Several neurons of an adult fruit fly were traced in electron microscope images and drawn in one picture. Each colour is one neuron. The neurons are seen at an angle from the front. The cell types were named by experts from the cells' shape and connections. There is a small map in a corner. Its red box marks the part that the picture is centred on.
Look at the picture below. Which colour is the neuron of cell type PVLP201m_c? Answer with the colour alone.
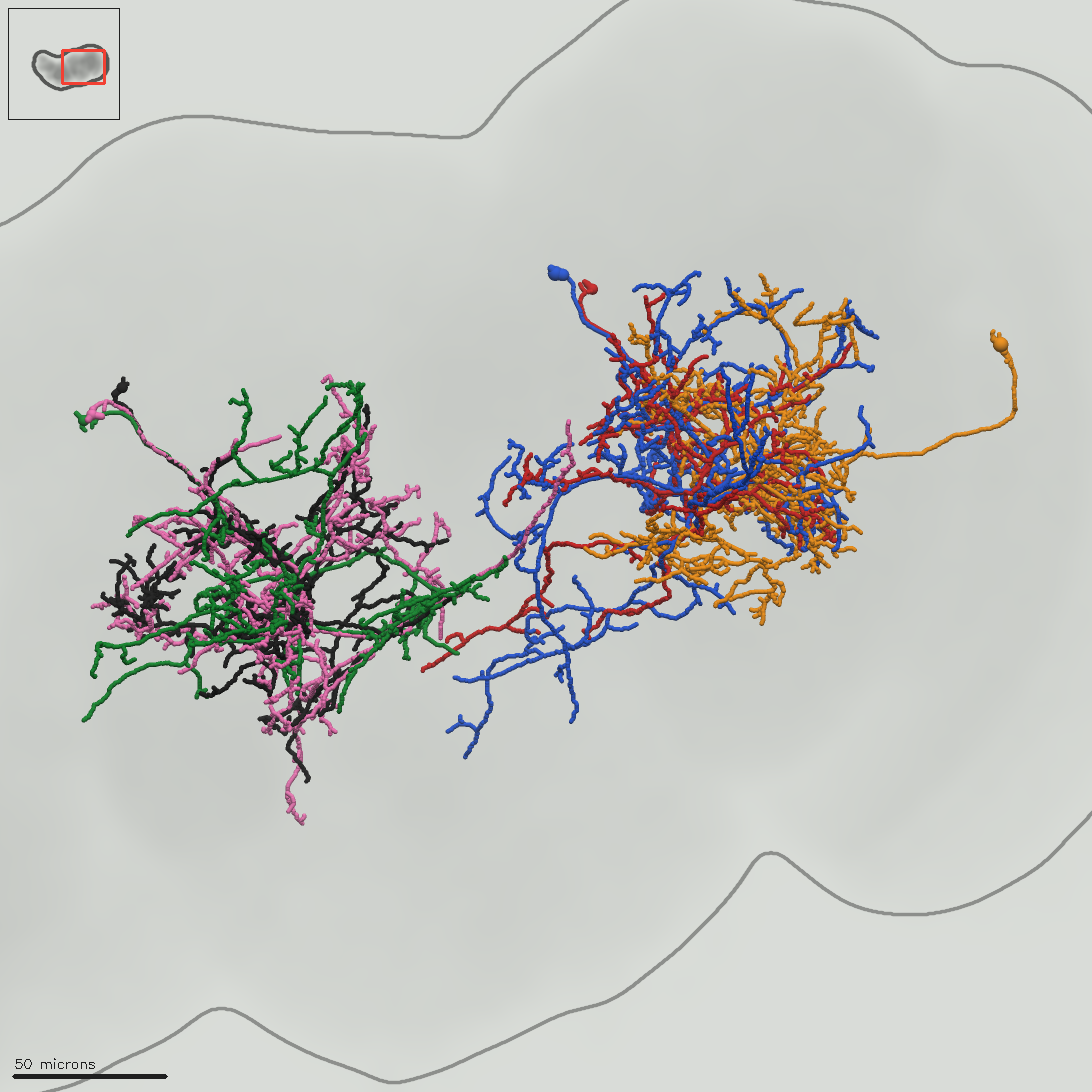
red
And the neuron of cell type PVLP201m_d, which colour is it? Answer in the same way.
blue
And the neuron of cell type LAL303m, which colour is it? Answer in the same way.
green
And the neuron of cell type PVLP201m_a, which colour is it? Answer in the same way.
pink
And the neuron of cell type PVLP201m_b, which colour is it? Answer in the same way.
black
